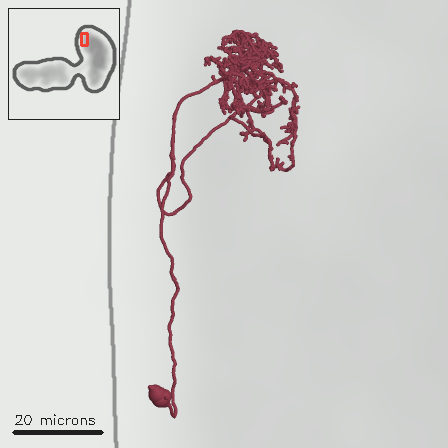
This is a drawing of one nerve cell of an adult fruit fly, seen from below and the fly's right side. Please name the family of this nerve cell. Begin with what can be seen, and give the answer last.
It lies in the brain. From top to bottom in the picture it spans about 90 microns. This is an optic-lobe intrinsic neuron. The family is LPi.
